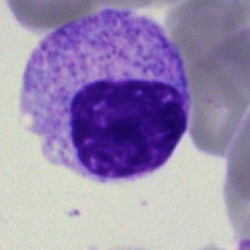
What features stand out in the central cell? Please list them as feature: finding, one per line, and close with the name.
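Outline: roughly round, smooth edge
Nucleus: off-centre, towards the lower right
Cytoplasm: pale lilac-blue
Granules: fine, purple, scattered throughout the cytoplasm
Name: myelocyte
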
